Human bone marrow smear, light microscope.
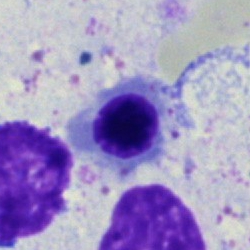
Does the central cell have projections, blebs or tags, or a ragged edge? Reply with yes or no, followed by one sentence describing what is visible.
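Yes. The cell outline is irregular, with small pointed projections at its edge.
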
